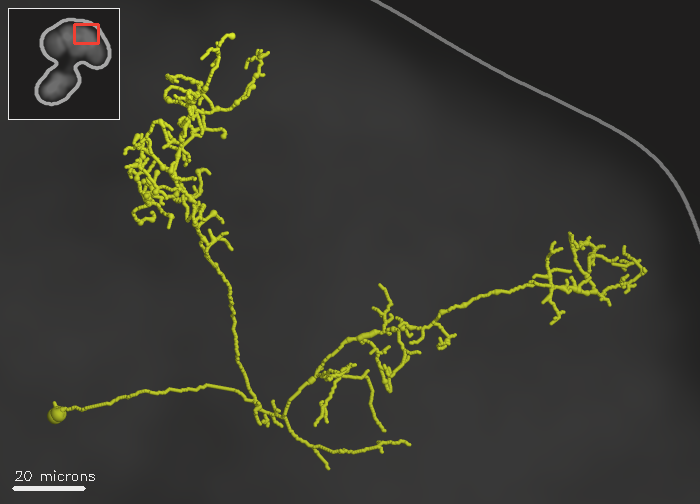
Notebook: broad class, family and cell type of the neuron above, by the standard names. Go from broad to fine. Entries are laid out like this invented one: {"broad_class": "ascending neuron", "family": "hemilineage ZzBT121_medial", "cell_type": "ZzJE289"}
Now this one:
{"broad_class": "central-brain intrinsic neuron", "family": "hemilineage DM3_dorso_lateral", "cell_type": "SMP317"}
